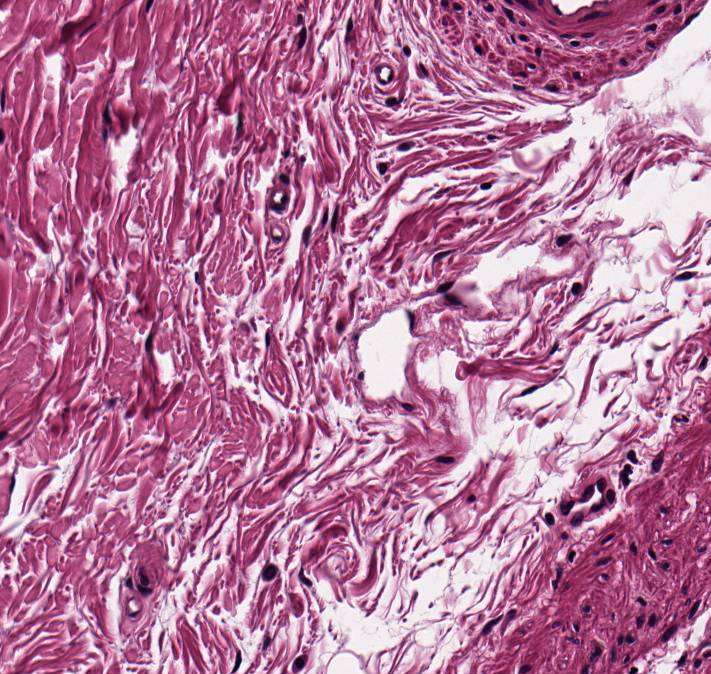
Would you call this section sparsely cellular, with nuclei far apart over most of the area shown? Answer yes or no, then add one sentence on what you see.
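Yes. Small, dark, slender nuclei are sparsely scattered between the collagen bundles.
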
